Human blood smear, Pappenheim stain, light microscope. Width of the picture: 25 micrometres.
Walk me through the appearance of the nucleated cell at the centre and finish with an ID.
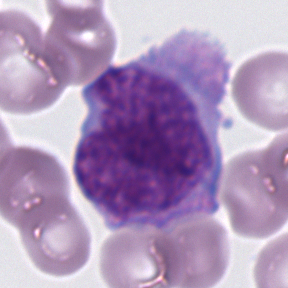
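First, the cytoplasm is widest toward the upper right and forms only a thin rim on the left. Second, the cell border at the upper right is ragged, with fine irregular projections. Third, neither coarse granules nor clear vacuoles are seen in the cytoplasm. Fourth, the nucleus is about 13 micrometres across. The cell is an atypical promyelocyte.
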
